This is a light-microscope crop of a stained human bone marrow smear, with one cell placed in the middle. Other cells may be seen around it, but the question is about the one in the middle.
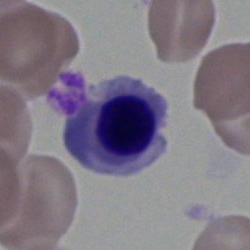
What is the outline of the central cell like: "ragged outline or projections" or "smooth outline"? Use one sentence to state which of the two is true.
Rough rather than smooth is the outline of this cell.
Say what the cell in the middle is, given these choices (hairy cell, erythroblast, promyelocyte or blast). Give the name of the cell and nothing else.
erythroblast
